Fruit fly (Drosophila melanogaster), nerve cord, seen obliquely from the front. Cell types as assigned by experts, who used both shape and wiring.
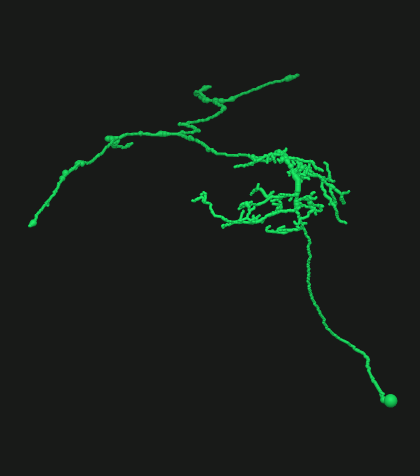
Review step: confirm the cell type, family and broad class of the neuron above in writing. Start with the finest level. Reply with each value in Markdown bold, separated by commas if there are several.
**IN06A090**, **hemilineage 06A**, **nerve-cord intrinsic neuron**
